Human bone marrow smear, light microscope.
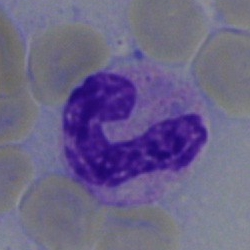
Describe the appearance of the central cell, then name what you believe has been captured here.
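Start with the outline: it is round and smooth. Now look at the curved nucleus; its open side faces the upper right. Its chromatin is dark purple and coarsely clumped. In the cytoplasm you will find no vacuoles. This is a band neutrophil.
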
